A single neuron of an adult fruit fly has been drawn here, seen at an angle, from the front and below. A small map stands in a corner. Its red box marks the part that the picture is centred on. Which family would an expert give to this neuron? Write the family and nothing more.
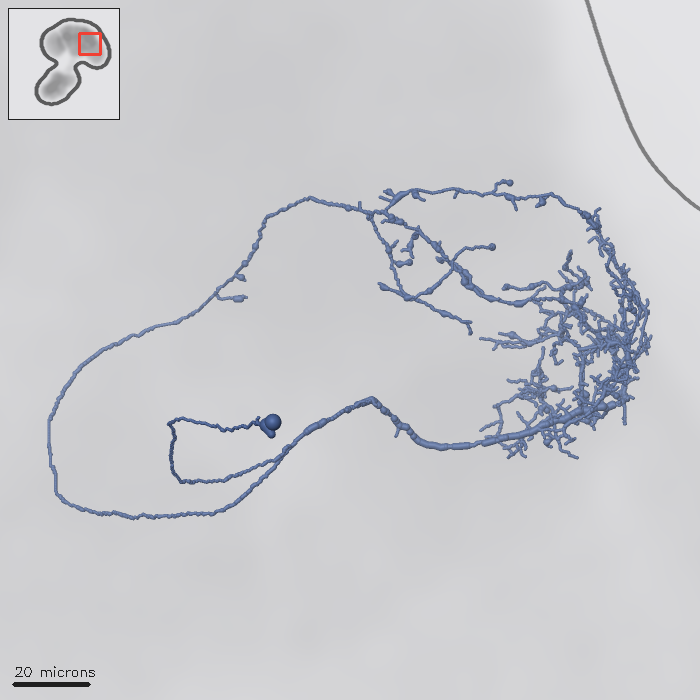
hemilineage LALv1_ventral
